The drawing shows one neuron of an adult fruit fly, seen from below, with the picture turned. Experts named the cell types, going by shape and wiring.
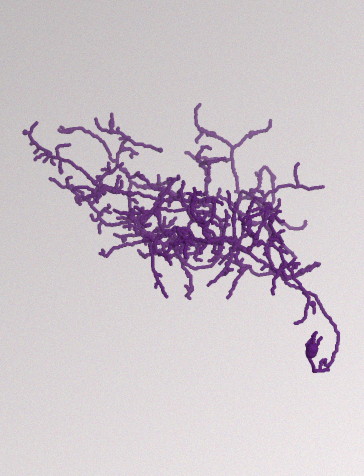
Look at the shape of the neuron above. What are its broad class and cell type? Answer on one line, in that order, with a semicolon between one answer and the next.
nerve-cord intrinsic neuron; INXXX357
